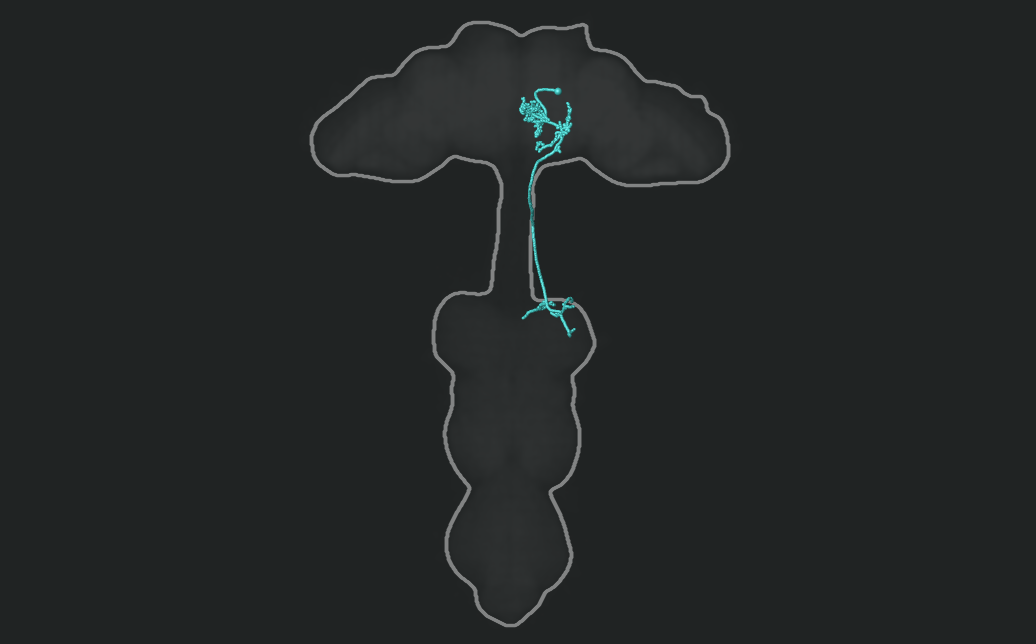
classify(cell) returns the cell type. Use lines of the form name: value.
cell type: DNge178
